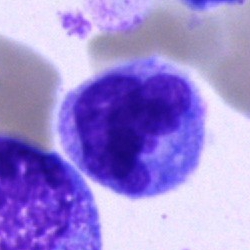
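Monocyte in a stained bone marrow smear. Notice how the nucleus is indented on its right side, which gives it a kidney shape. Its chromatin is dark purple and coarsely clumped, while the cytoplasm is pale lilac-blue. Look at the lower right: a pale clear area of cytoplasm sits in the nuclear indentation.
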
